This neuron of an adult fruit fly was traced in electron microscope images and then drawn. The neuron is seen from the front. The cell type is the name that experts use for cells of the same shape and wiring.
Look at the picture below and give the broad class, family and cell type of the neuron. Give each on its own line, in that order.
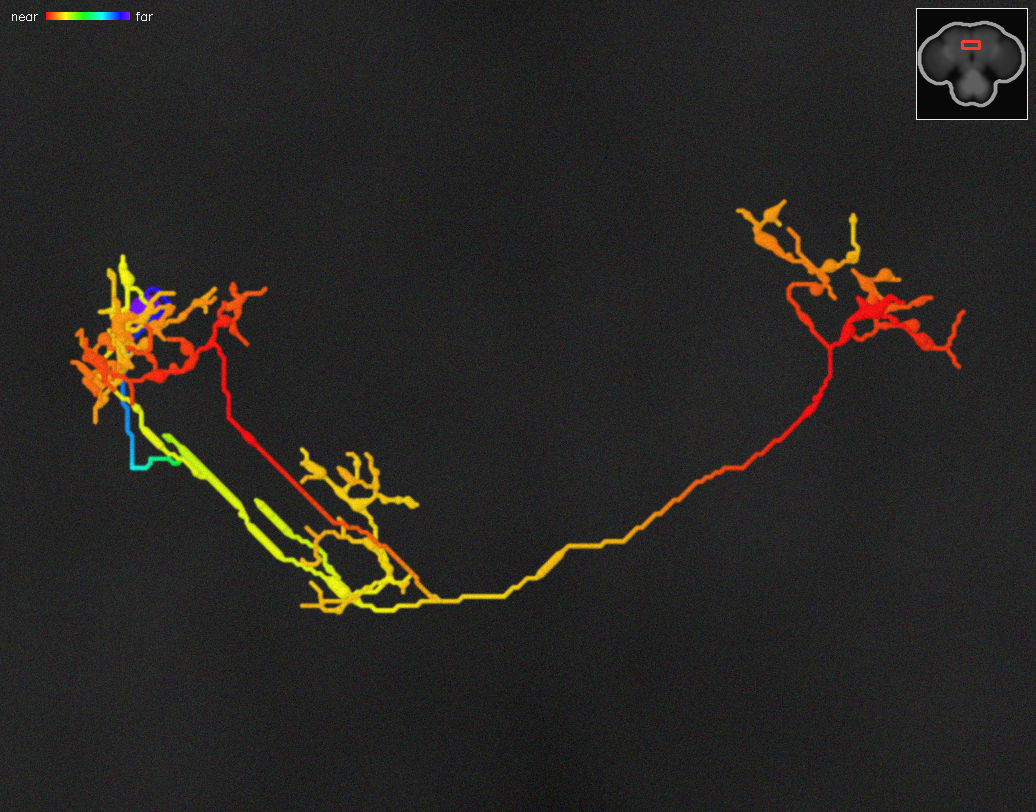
central-brain intrinsic neuron
class CX
vDeltaF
